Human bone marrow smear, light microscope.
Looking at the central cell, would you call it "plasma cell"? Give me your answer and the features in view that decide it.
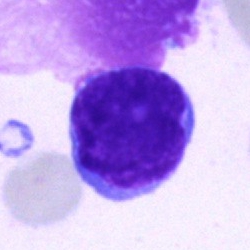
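Taking the features in turn, the outline is roughly round and smooth. Next, the cytoplasm forms only a thin rim, widest along the lower edge.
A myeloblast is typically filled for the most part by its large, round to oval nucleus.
The thin rim of cytoplasm goes with that, and so with blast. Then the colour: the cytoplasm is blue, with no granules visible in it. On these features, plasma cell does not fit; the central cell is a blast.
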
